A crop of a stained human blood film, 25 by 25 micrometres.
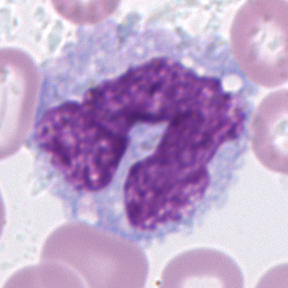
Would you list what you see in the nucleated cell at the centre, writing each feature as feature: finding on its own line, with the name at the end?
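Nucleus: bent into a horseshoe, opening facing downward.
Granules: no coarse coloured granules in the cytoplasm.
Vacuole: one, small, round and clear, at the upper right of the nucleus.
Outline: irregular, faintly ragged.
Name: monocyte.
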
